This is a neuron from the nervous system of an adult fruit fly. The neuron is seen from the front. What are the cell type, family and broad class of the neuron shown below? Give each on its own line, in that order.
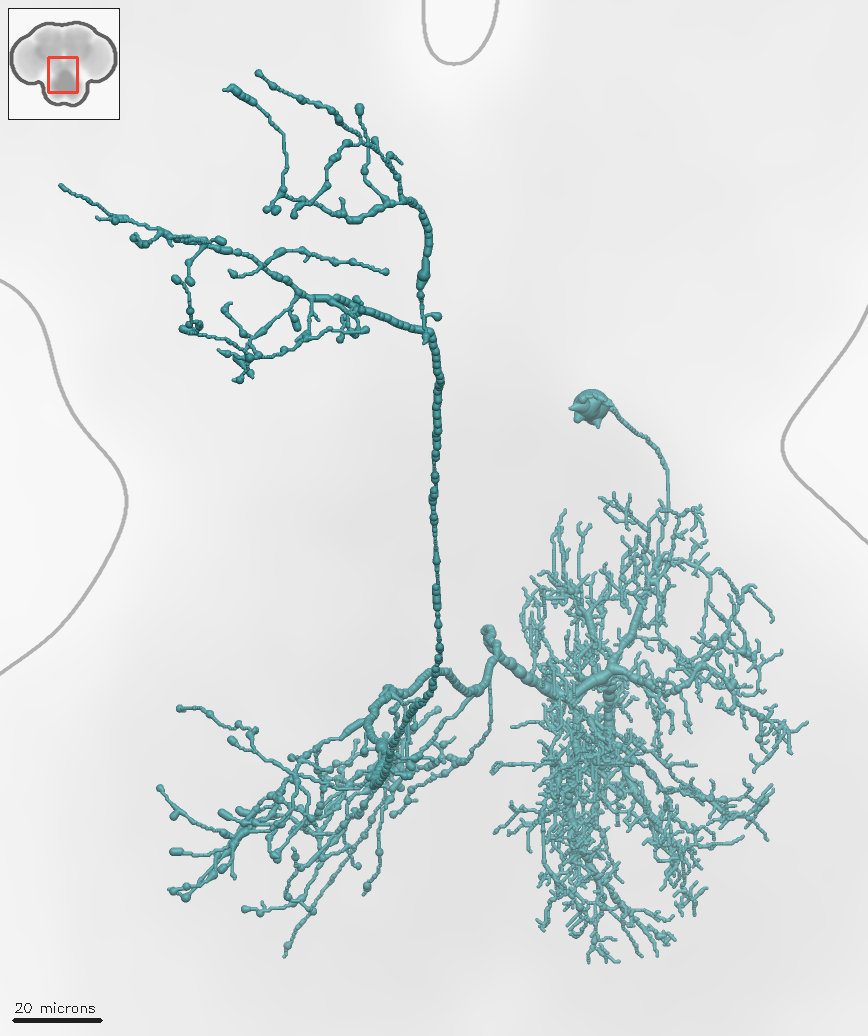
AN23B003
hemilineage 23B
ascending neuron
